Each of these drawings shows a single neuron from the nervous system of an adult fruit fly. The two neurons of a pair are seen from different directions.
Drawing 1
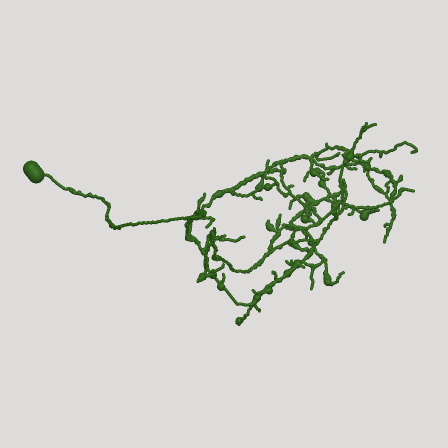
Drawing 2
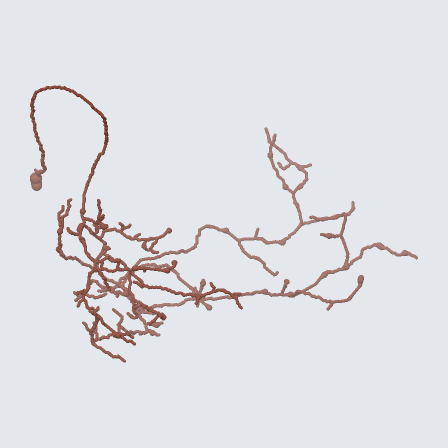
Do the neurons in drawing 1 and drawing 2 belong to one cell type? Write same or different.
different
